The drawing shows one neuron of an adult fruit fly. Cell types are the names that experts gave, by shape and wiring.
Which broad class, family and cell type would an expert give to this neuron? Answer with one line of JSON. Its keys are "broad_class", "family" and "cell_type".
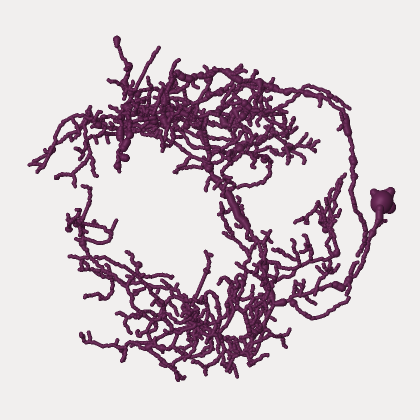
{"broad_class": "central-brain intrinsic neuron", "family": "hemilineage VLPa1_lateral", "cell_type": "AVLP296_a"}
